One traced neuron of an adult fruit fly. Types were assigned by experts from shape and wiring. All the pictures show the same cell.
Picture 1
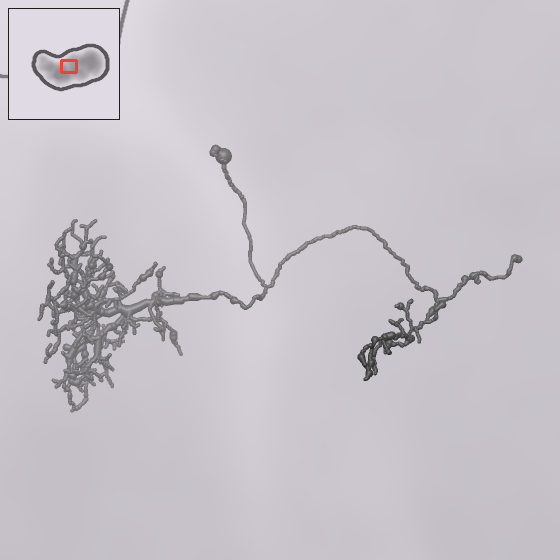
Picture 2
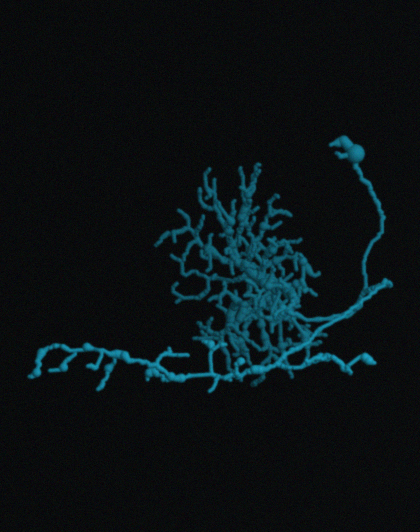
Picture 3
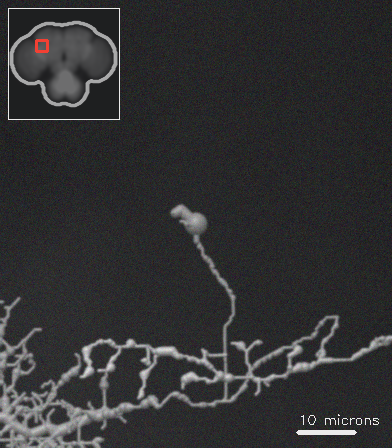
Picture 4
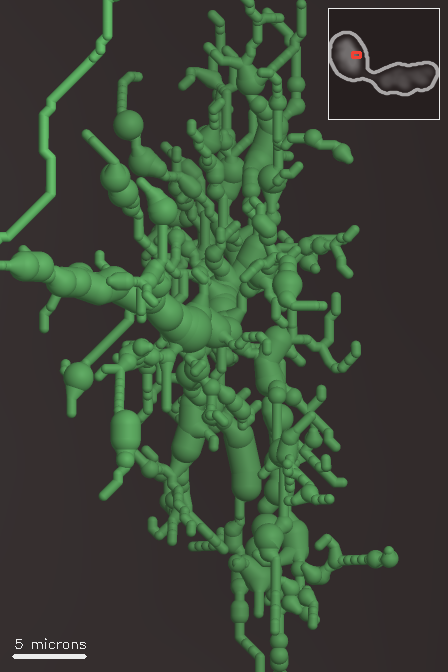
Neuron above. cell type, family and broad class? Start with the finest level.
LC11; hemilineage VPNp3; visual projection neuron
